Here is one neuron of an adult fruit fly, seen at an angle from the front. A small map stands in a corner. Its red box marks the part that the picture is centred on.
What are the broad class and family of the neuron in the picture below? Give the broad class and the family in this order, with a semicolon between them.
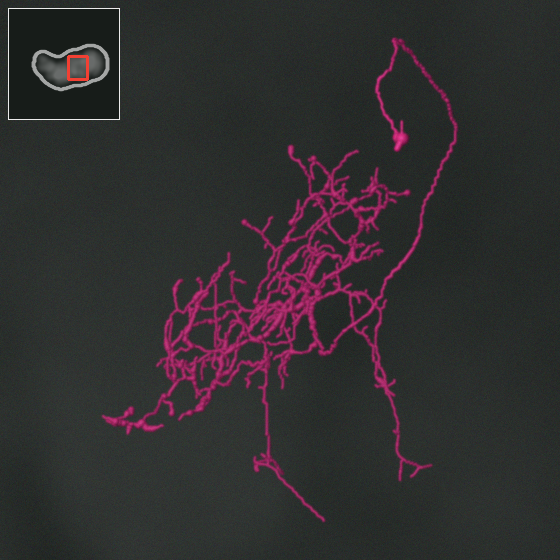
central-brain intrinsic neuron; hemilineage WEDd1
